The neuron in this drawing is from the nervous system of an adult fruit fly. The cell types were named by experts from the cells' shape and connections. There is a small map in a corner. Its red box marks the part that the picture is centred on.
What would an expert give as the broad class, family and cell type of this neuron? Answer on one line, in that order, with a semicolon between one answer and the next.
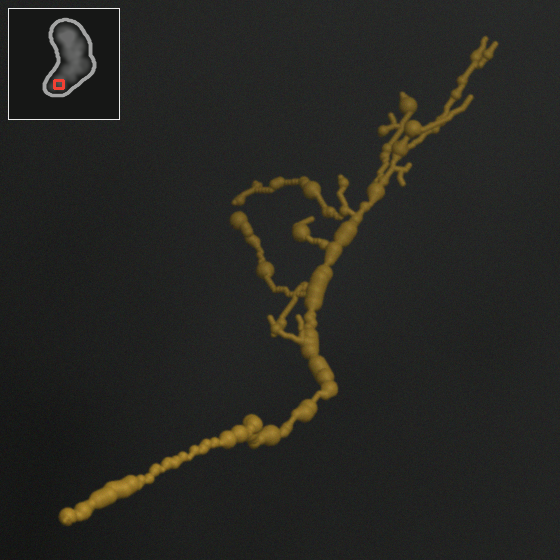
sensory neuron entering the nerve cord; class mechanosensory tactile; SNta37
